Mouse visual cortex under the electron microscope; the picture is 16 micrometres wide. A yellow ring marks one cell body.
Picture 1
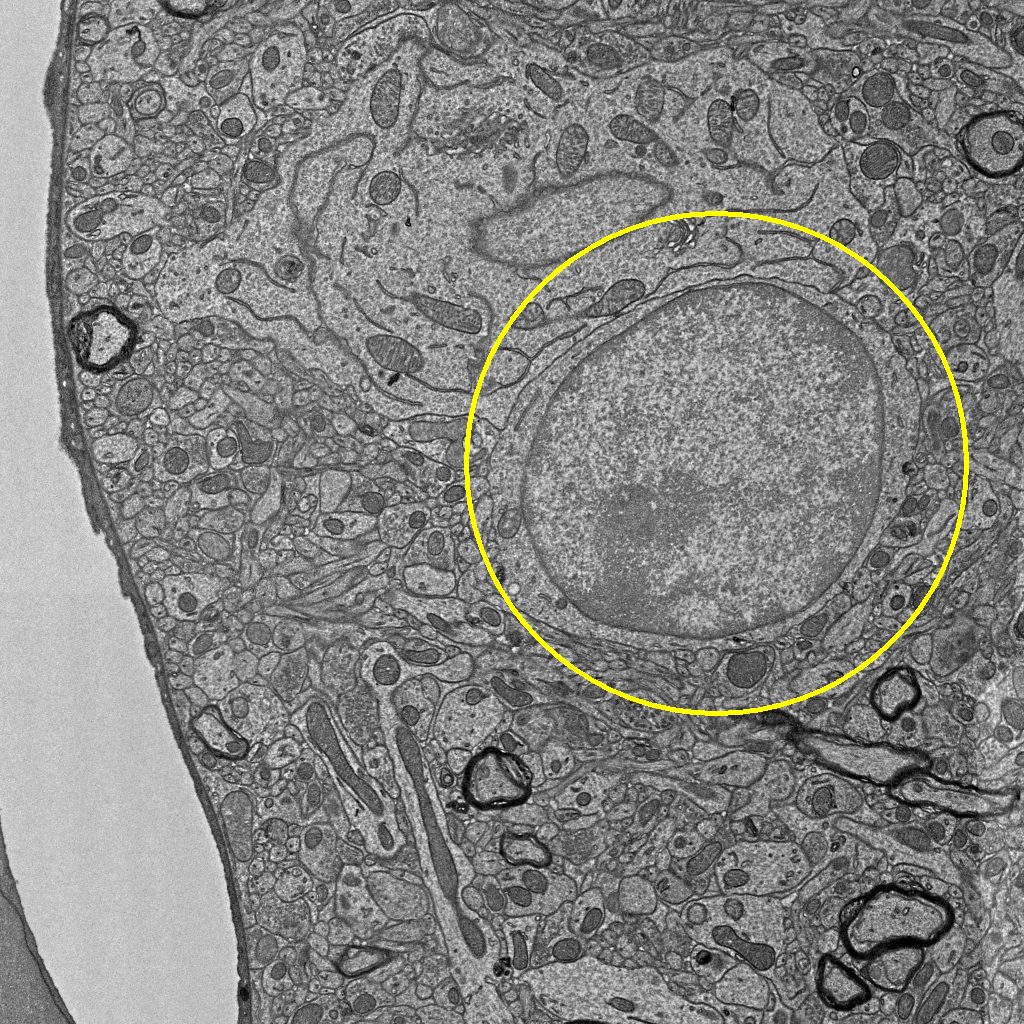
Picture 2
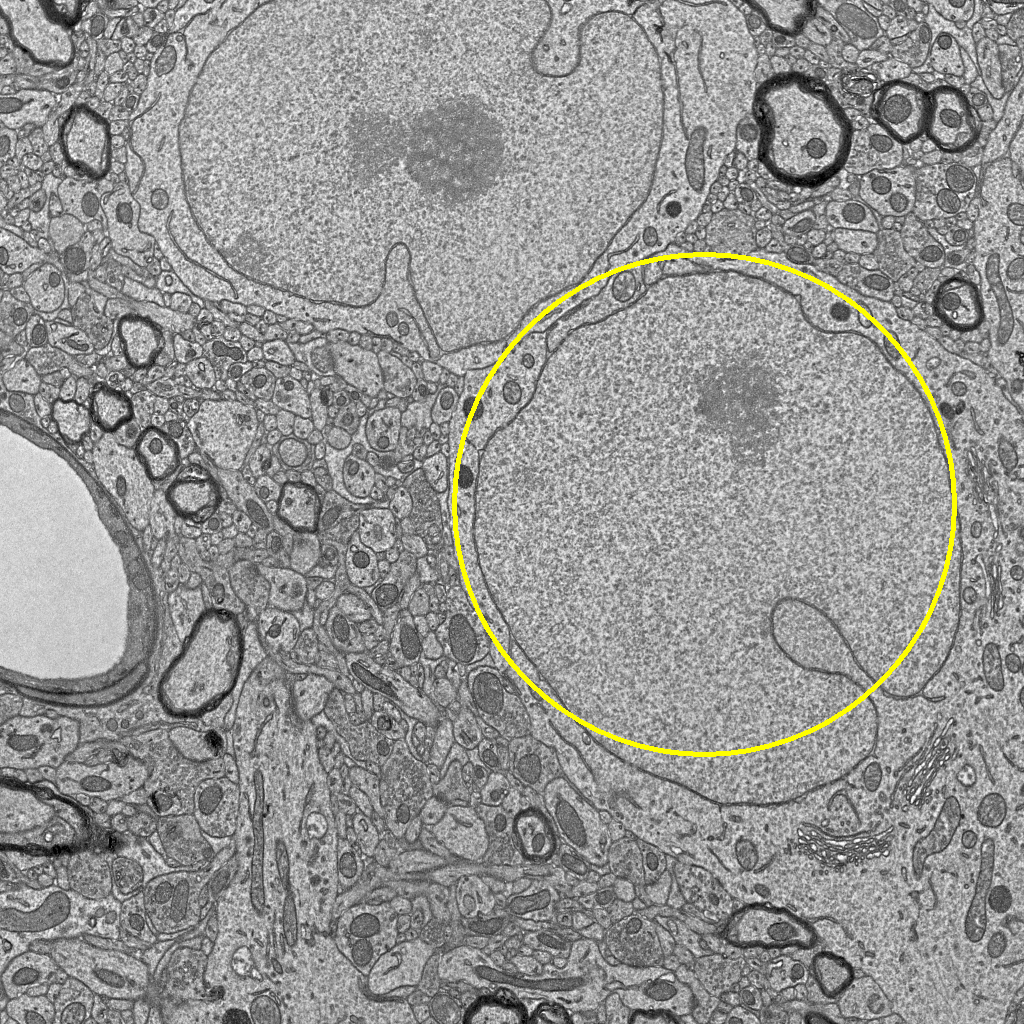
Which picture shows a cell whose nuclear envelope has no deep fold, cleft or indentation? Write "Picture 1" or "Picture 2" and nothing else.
Picture 1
